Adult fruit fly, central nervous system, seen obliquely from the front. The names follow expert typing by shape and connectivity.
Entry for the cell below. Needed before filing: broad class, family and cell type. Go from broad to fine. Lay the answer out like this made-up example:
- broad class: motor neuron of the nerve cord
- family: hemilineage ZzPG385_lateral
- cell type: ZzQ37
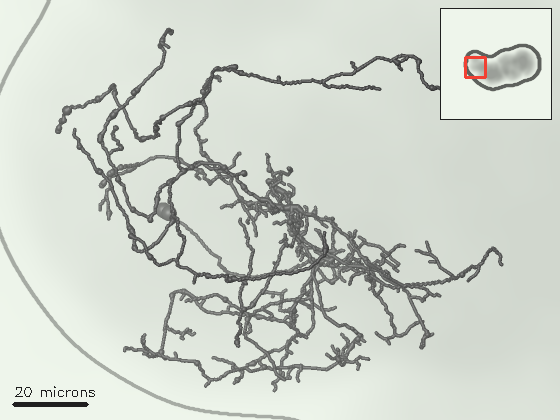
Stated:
- broad class: nerve-cord intrinsic neuron
- family: hemilineage 04B
- cell type: IN04B075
